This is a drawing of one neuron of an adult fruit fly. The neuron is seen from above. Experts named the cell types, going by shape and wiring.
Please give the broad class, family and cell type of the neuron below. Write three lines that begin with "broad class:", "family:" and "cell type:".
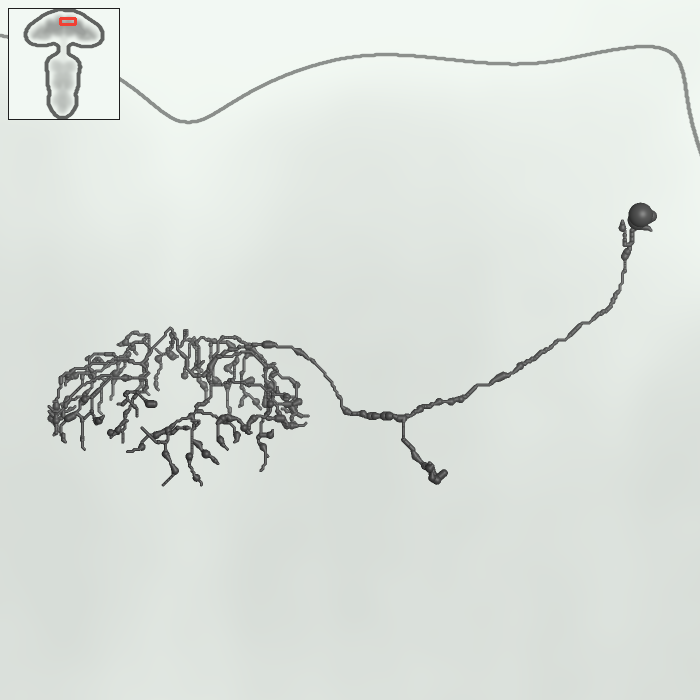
broad class: central-brain intrinsic neuron
family: hemilineage EBa1
cell type: ER2_a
